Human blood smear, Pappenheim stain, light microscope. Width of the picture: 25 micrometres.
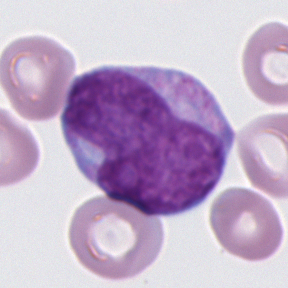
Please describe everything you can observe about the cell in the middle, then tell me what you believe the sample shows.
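Start with the outline, which is roughly oval and smooth-edged. Now the nucleus: it is folded, and a notch cuts into its left side. The cytoplasm forms its widest band at the upper right of the nucleus. Throughout the cytoplasm you can find fine pinkish-violet granules scattered. This is an atypical promyelocyte.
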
